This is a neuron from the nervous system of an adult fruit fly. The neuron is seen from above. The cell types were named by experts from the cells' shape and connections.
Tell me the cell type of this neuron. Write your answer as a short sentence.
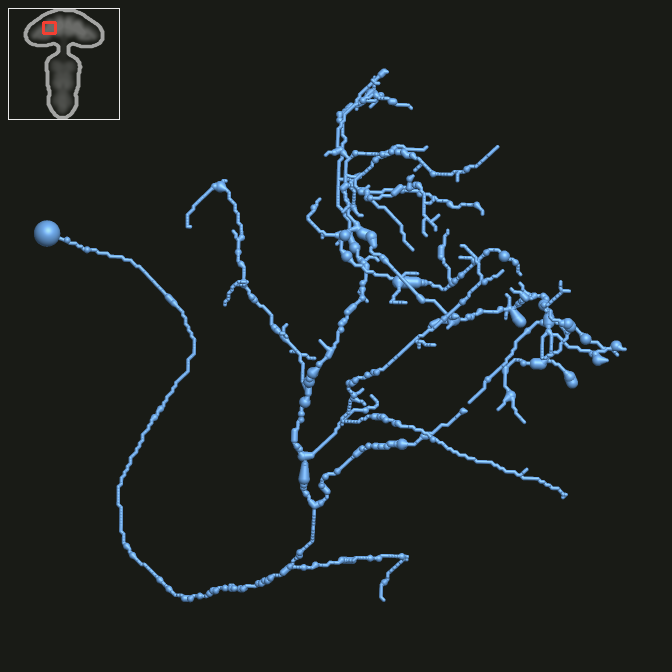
The cell type is CB4086.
